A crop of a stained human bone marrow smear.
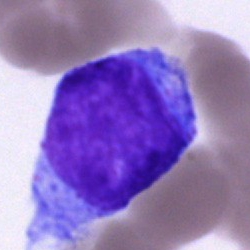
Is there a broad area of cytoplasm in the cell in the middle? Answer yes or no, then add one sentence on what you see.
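No. The nucleus fills most of the cell.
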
